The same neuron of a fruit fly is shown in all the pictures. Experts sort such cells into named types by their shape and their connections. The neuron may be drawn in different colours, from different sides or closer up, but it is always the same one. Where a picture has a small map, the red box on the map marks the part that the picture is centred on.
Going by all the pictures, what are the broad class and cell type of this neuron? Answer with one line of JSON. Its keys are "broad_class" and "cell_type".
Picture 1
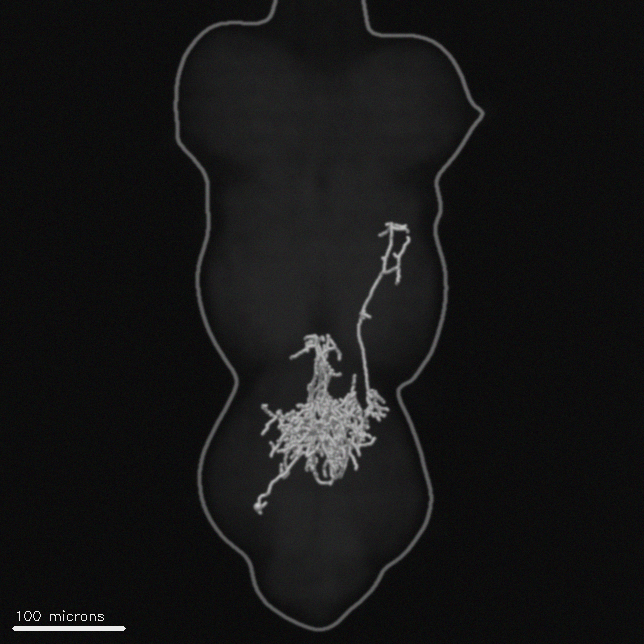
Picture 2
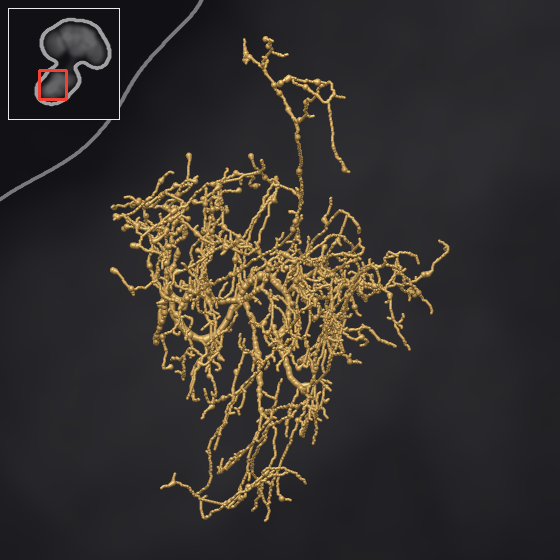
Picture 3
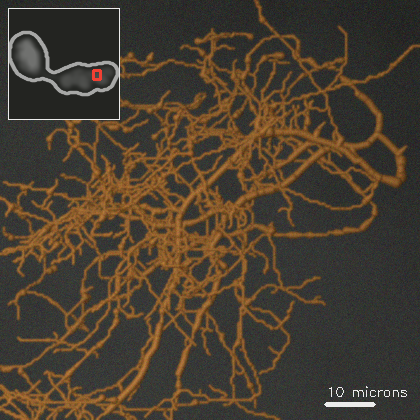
{"broad_class": "nerve-cord intrinsic neuron", "cell_type": "INXXX129"}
